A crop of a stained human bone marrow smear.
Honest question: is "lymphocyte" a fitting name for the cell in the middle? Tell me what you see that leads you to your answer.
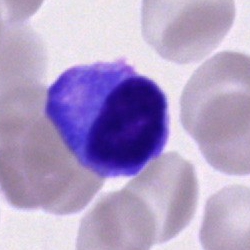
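Look first at the cytoplasm: it stains a deep blue, and most of it lies to the left of the nucleus.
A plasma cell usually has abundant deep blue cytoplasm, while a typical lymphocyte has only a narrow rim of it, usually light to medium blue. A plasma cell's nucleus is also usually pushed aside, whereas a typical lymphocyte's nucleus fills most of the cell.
Both points speak for plasma cell and against lymphocyte, so lymphocyte does not fit here: this is a plasma cell. The rest is simply seen: the chromatin is dense and very dark purple, no nucleolus shows in the nucleus, no granules are visible in the cytoplasm, and the outline is somewhat angular rather than smoothly round.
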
